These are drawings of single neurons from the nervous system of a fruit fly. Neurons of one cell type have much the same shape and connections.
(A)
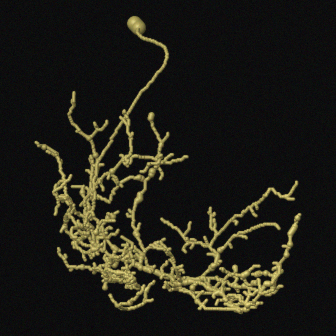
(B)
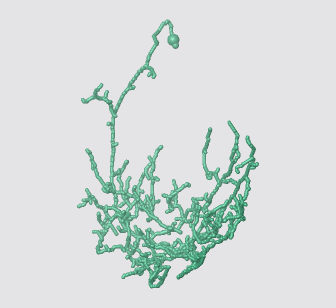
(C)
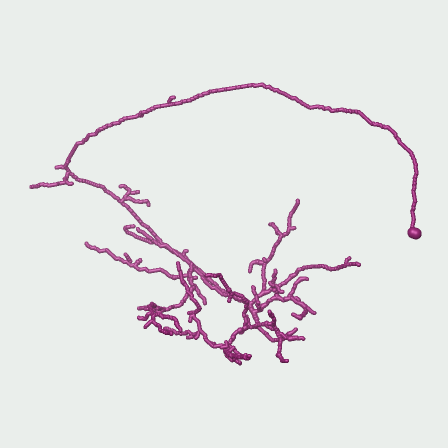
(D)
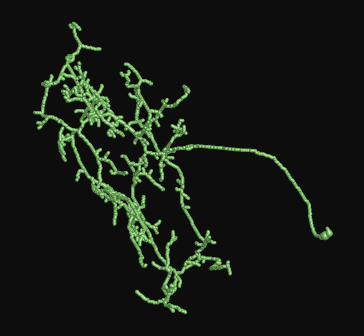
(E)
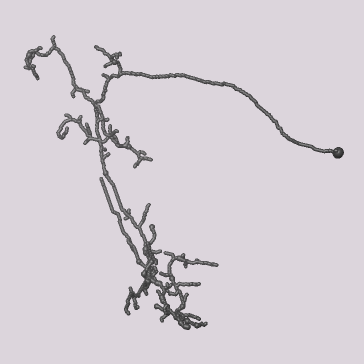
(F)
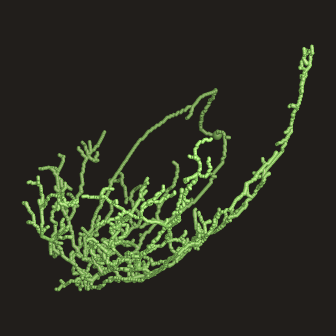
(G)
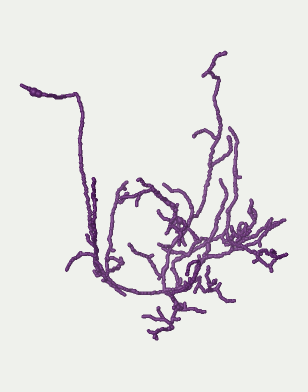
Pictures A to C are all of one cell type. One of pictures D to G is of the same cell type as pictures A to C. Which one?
F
